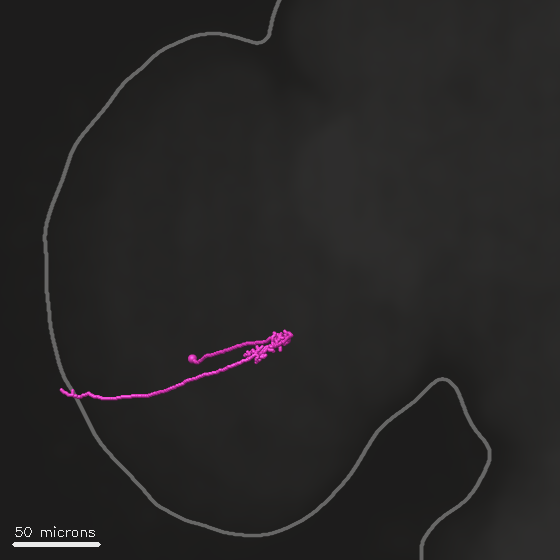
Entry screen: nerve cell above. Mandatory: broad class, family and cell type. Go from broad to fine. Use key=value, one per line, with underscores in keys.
broad_class=optic-lobe intrinsic neuron
family=C
cell_type=C3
